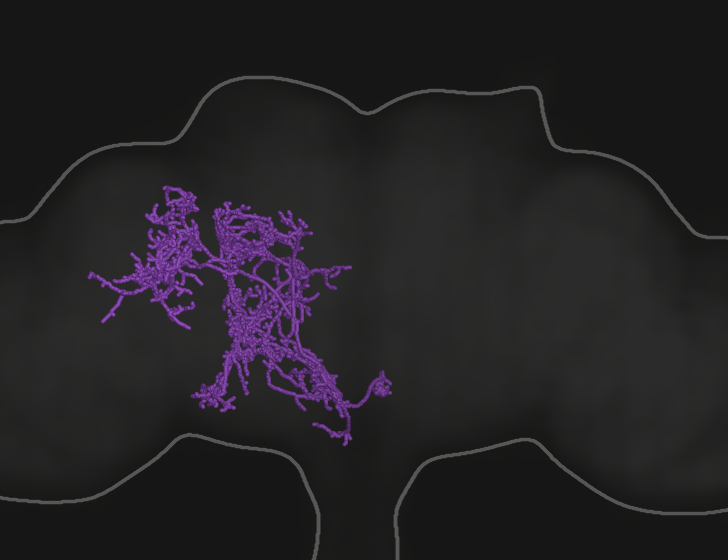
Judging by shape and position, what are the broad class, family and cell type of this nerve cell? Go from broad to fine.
central-brain intrinsic neuron; hemilineage LB5; WED195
